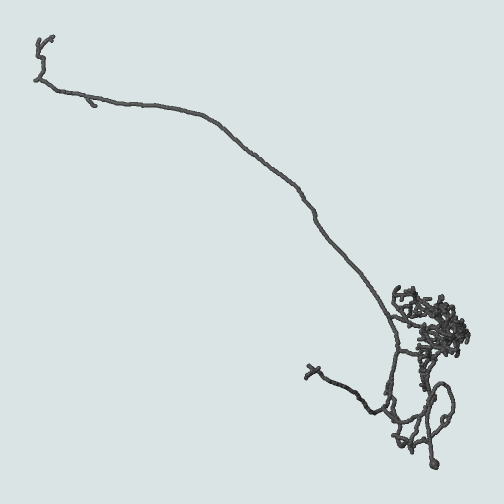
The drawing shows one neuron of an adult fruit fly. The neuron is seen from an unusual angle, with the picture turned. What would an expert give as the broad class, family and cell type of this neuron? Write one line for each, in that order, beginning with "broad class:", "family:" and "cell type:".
broad class: central-brain intrinsic neuron
family: hemilineage VLPl2_posterior
cell type: LHAV2g2_b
